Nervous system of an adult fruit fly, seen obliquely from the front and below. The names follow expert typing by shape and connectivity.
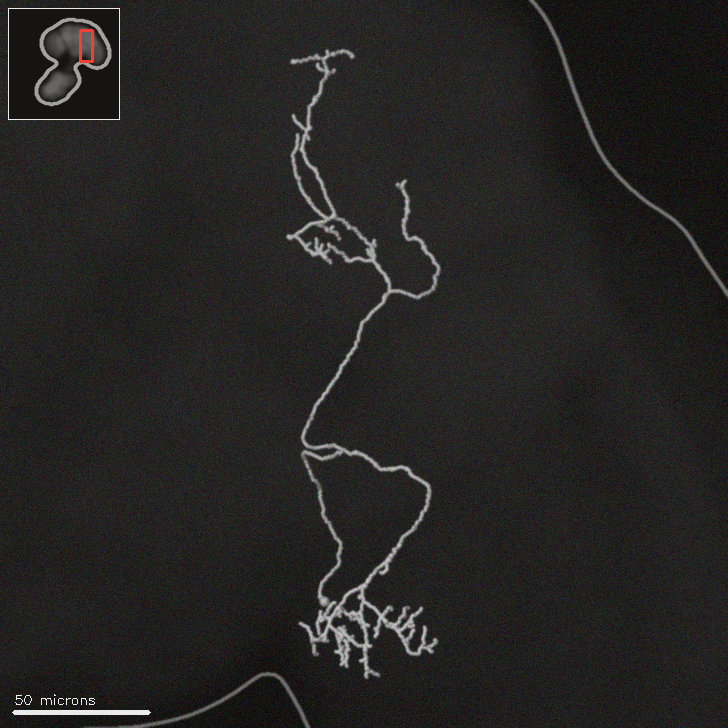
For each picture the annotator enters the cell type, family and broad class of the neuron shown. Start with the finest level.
LoVP10; hemilineage VLPp&l1_lateral; visual projection neuron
